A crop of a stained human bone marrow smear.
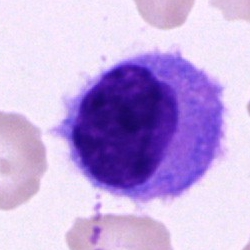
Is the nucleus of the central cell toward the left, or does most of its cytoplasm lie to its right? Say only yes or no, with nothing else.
Yes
